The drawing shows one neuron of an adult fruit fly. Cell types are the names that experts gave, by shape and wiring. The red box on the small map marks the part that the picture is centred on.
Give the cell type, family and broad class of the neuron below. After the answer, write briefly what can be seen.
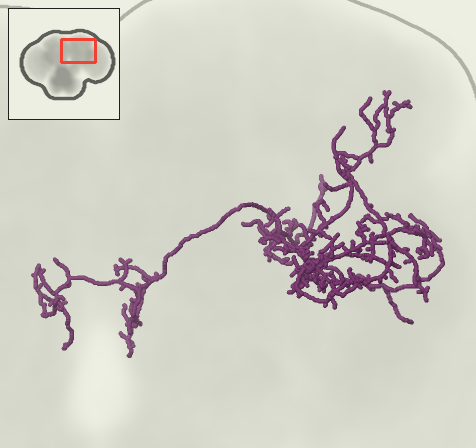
It is of cell type AVLP530. Its family is hemilineage DL1_ventral. It is a central-brain intrinsic neuron. The picture shows dozens of branch ends. As drawn here it is wider than it is tall.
